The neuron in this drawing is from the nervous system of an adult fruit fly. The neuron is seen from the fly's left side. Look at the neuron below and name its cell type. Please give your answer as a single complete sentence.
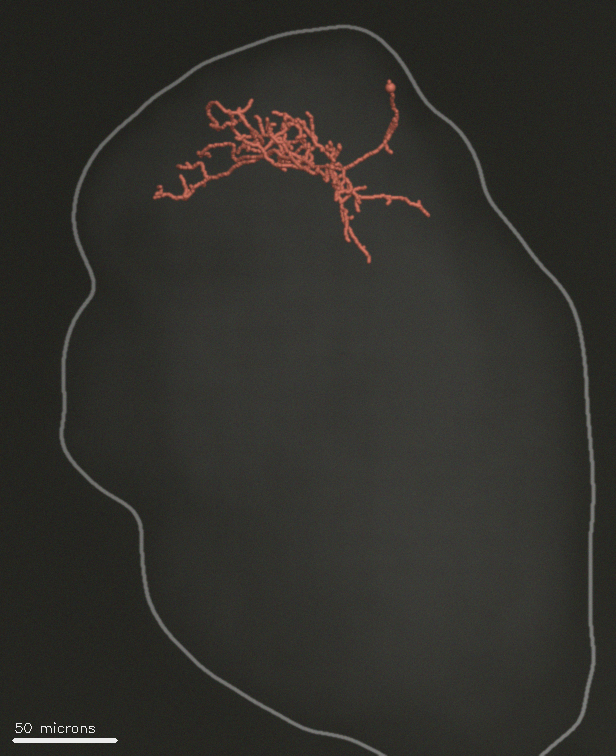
The cell type of the neuron here is SIP049.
